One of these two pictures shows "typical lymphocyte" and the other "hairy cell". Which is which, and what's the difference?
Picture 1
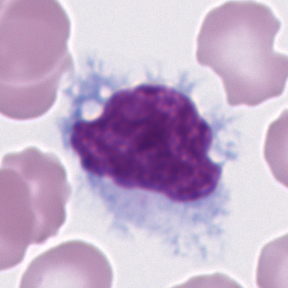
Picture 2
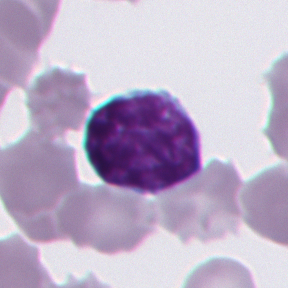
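Picture 1 shows the hairy cell; picture 2 shows the typical lymphocyte. In picture 1 the cytoplasm is pale blue, and its edge breaks up into many fine, hair-like projections all around the cell.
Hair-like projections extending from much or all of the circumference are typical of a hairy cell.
The cell in picture 2 has a roughly round outline with a few slightly flattened, angular stretches, and no distinct rim of cytoplasm can be seen around its nucleus.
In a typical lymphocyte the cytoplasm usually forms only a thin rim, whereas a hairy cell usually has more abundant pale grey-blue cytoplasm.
Each nucleus is a single mass, irregular and bumpy in outline in picture 1 and unlobed in picture 2. The chromatin in picture 1 stains dark purple with a mottled, clumpy texture, while the nucleus in picture 2 stains a deep, dark purple.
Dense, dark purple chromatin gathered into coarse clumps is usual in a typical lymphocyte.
Neither cell shows cytoplasmic granules. A small, clear, round vacuole sits at the upper-left edge of the nucleus in picture 1.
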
